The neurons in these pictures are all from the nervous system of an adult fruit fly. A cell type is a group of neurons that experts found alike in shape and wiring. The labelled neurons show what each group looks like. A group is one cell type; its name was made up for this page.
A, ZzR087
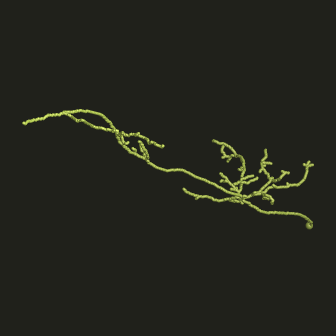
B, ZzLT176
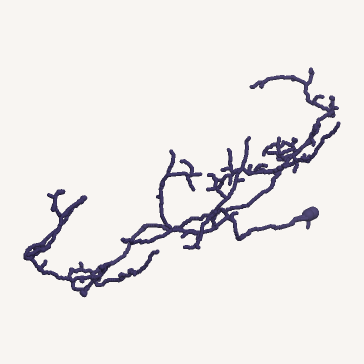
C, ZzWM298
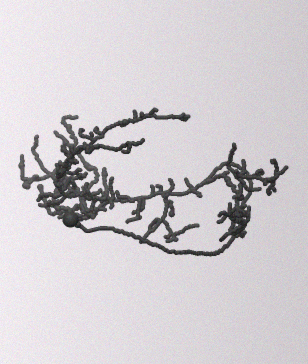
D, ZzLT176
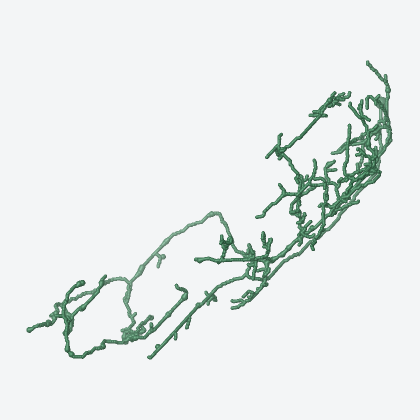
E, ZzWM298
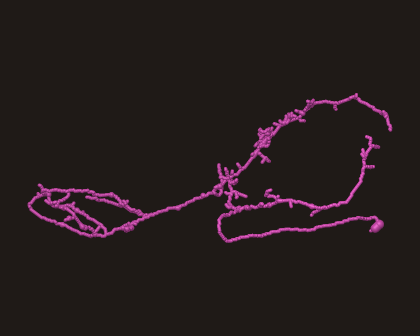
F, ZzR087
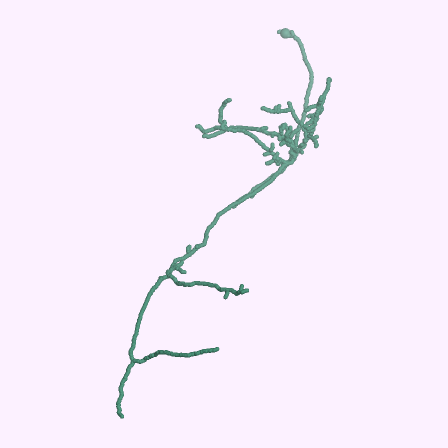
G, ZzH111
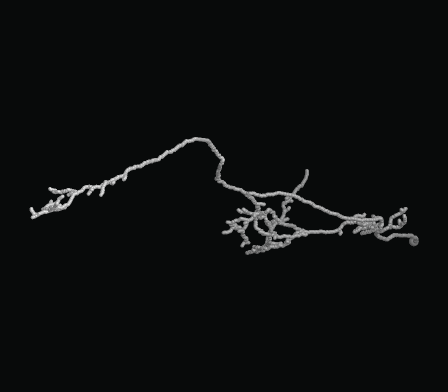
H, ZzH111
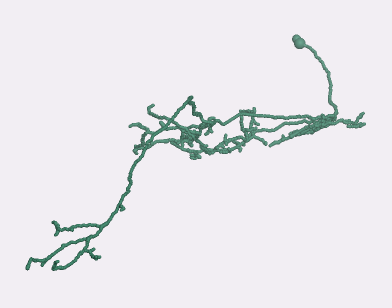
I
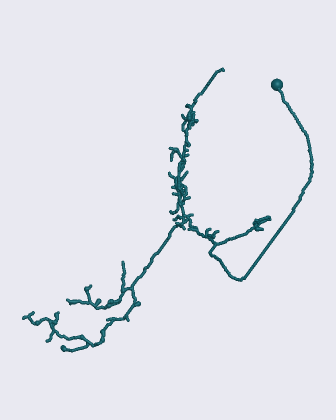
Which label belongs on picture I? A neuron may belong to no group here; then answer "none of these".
ZzWM298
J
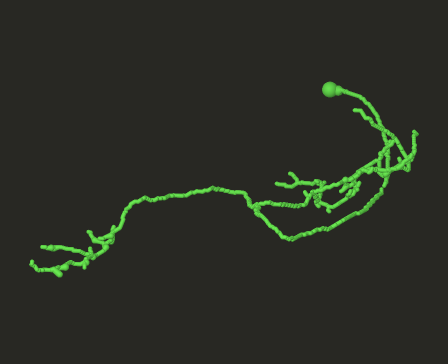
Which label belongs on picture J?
none of these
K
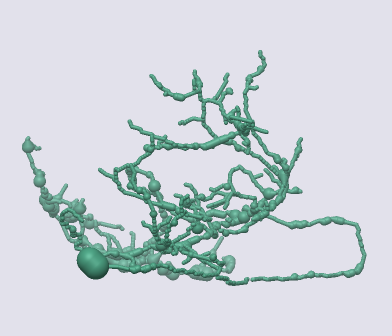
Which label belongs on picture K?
none of these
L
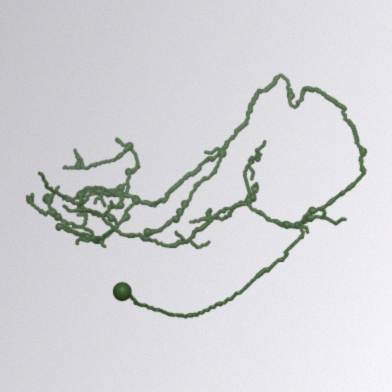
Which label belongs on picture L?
ZzH111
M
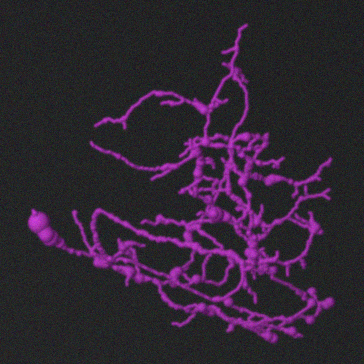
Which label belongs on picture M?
ZzLT176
